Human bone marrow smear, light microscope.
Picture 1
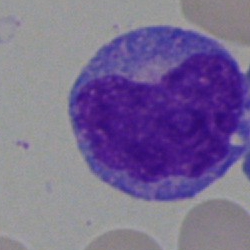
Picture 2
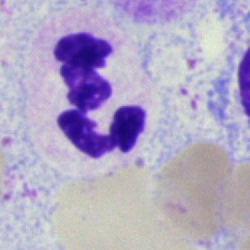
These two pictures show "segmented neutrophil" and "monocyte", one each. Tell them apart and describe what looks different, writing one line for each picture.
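In picture 1 we see a monocyte: The nucleus fills most of the cell.
In picture 2 we see a segmented neutrophil: The cytoplasm is abundant and pale pink.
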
